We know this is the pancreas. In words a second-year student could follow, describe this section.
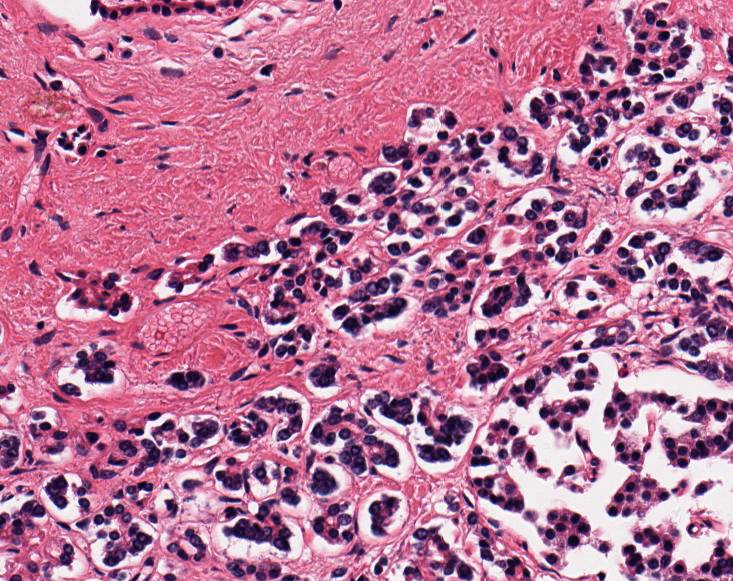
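Upper left: dense pink fibrous stroma. Lower half and right side: crowded cell nests. Nest cell nuclei round, dark, fairly uniform. Scant cytoplasm, so nuclei appear crowded together. Stroma: dense collagen with scattered spindle-shaped nuclei.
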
